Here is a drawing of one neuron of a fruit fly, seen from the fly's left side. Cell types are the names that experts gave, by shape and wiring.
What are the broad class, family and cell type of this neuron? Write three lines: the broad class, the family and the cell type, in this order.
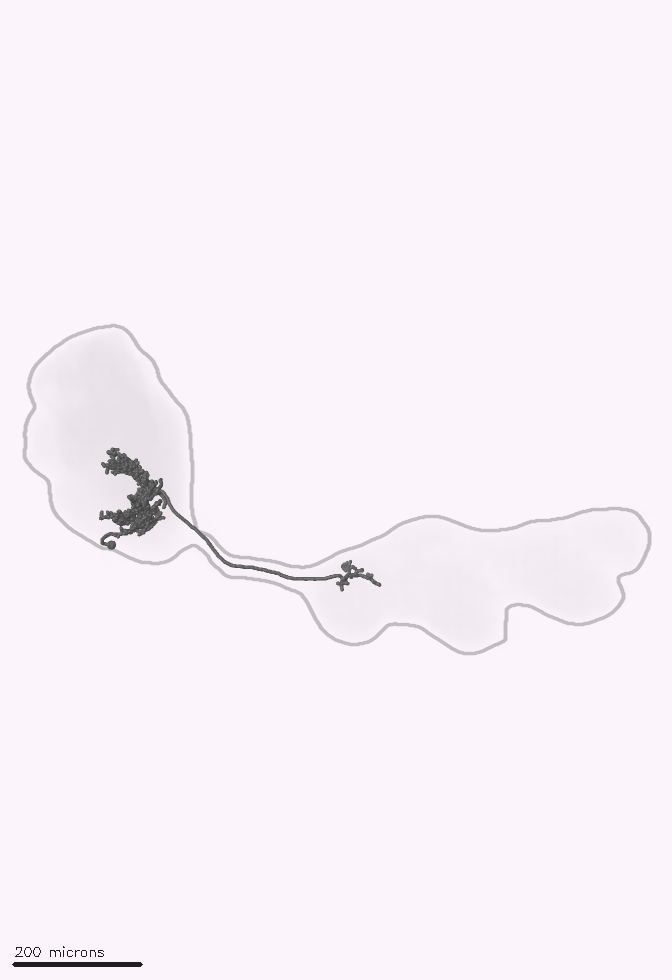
descending neuron
DNge
DNge123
